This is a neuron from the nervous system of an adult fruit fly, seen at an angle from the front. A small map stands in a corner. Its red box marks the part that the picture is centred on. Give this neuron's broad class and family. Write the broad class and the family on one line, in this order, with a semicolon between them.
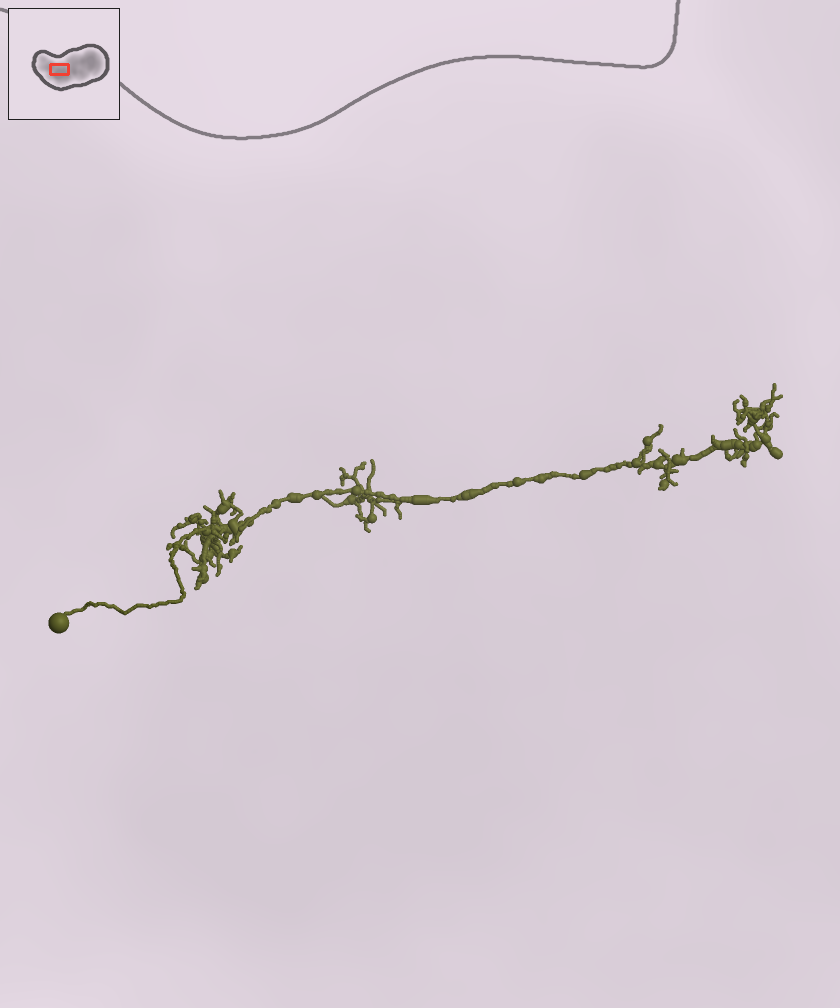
optic-lobe intrinsic neuron; TmY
